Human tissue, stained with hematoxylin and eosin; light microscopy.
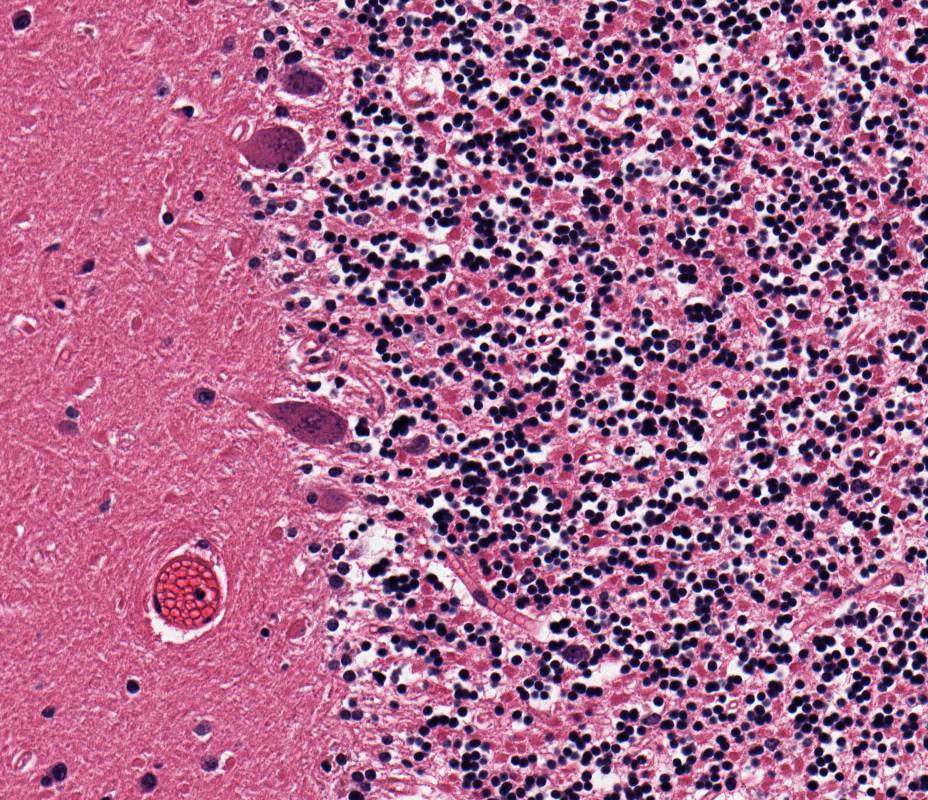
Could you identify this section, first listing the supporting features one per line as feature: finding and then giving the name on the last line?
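Right layer: small round darkly stained nuclei, very little cytoplasm
Purkinje cells: abundant dusky purple cytoplasm
Vessel: round, packed with red blood cells, lower left of pale layer
Capillary: thin, elongated, oblique through lower middle of right layer
Name: cerebellum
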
